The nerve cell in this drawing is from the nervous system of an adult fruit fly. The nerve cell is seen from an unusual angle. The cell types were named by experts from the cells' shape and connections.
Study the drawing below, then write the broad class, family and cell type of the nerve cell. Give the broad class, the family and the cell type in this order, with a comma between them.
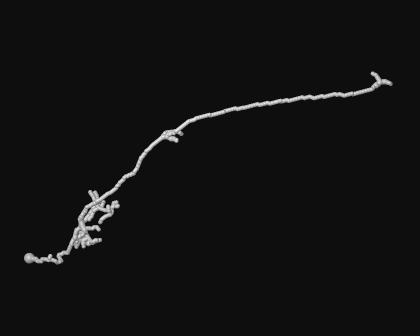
optic-lobe intrinsic neuron, Tm, Tm2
